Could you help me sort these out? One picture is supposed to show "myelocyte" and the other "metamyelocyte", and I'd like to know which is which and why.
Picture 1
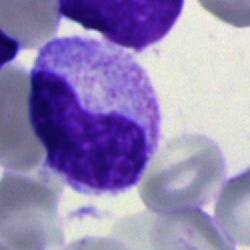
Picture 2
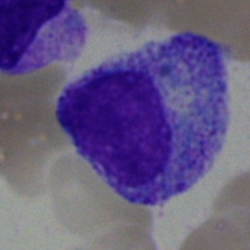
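The metamyelocyte is in picture 1 and the myelocyte in picture 2. The metamyelocyte has a rounded, smoothly bounded outline and a bean-shaped nucleus in the lower-left part of the cell, with a shallow indentation on the side facing the cytoplasm.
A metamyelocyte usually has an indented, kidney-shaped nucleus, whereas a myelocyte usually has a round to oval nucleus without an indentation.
The metamyelocyte's chromatin stains dark purple and looks dense, with only faint lighter mottling; in the myelocyte, whose nucleus lies toward the left, it stains deep dark purple.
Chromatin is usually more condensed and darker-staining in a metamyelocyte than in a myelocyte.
Both cells have plentiful cytoplasm: pale lilac and filling the upper right in the metamyelocyte, lying mostly to the right of the nucleus in the myelocyte.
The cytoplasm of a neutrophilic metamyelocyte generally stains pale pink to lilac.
The myelocyte's cytoplasm is filled with numerous purple granules and has a paler area just to the right of the nucleus, while the metamyelocyte's cytoplasm shows no vacuoles.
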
